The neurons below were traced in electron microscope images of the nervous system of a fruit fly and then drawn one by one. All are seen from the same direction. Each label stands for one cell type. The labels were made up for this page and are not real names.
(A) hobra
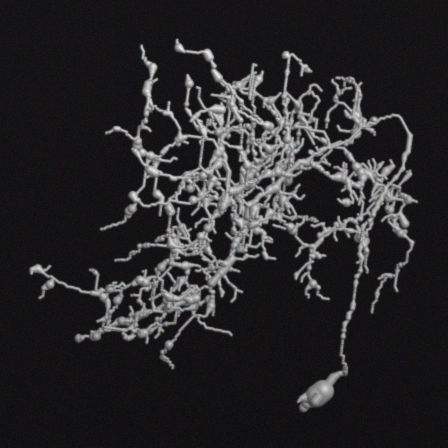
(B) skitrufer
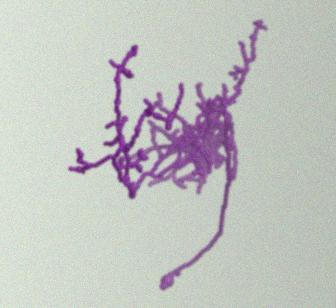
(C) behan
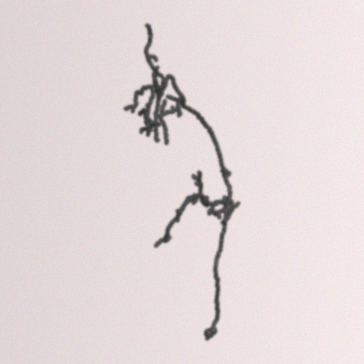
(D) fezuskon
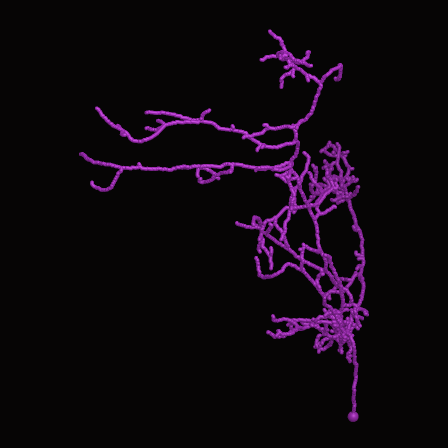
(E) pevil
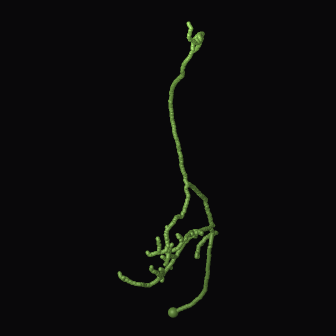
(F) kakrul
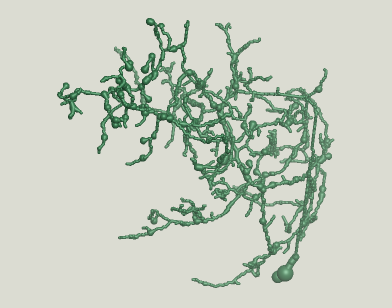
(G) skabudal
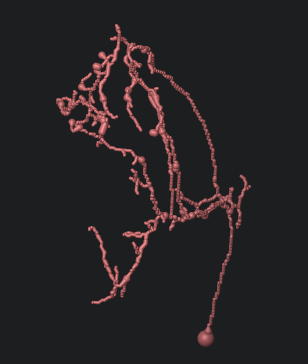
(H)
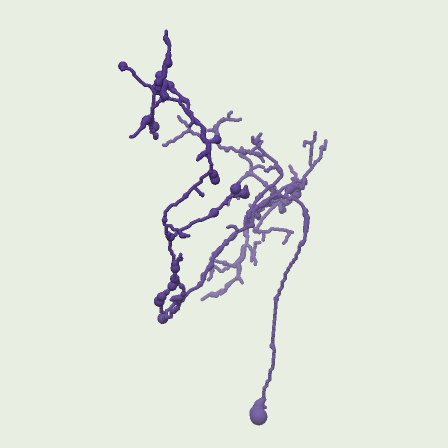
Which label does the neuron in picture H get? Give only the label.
skitrufer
